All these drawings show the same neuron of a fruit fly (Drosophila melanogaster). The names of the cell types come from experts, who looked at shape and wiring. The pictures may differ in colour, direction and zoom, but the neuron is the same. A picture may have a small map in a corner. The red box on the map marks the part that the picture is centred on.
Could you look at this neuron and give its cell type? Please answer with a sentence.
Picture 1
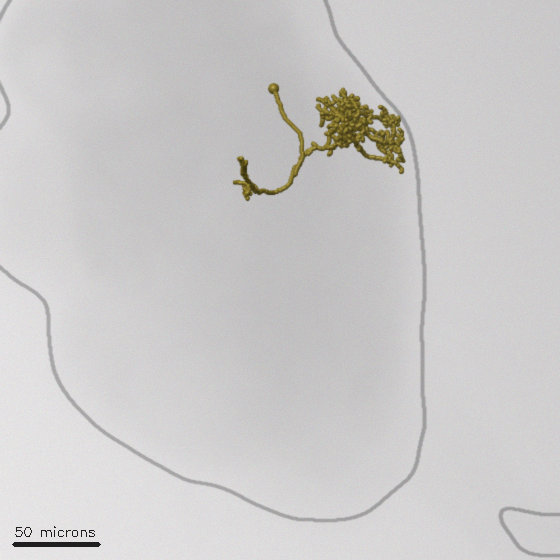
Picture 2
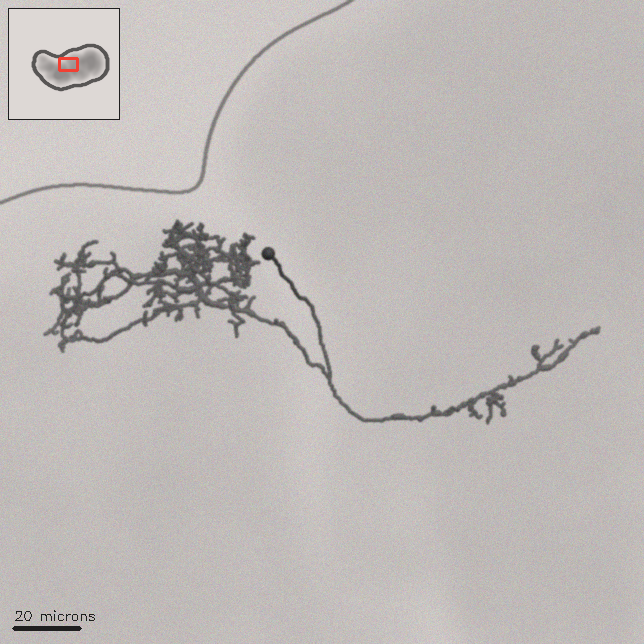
The cell type is LPLC1.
